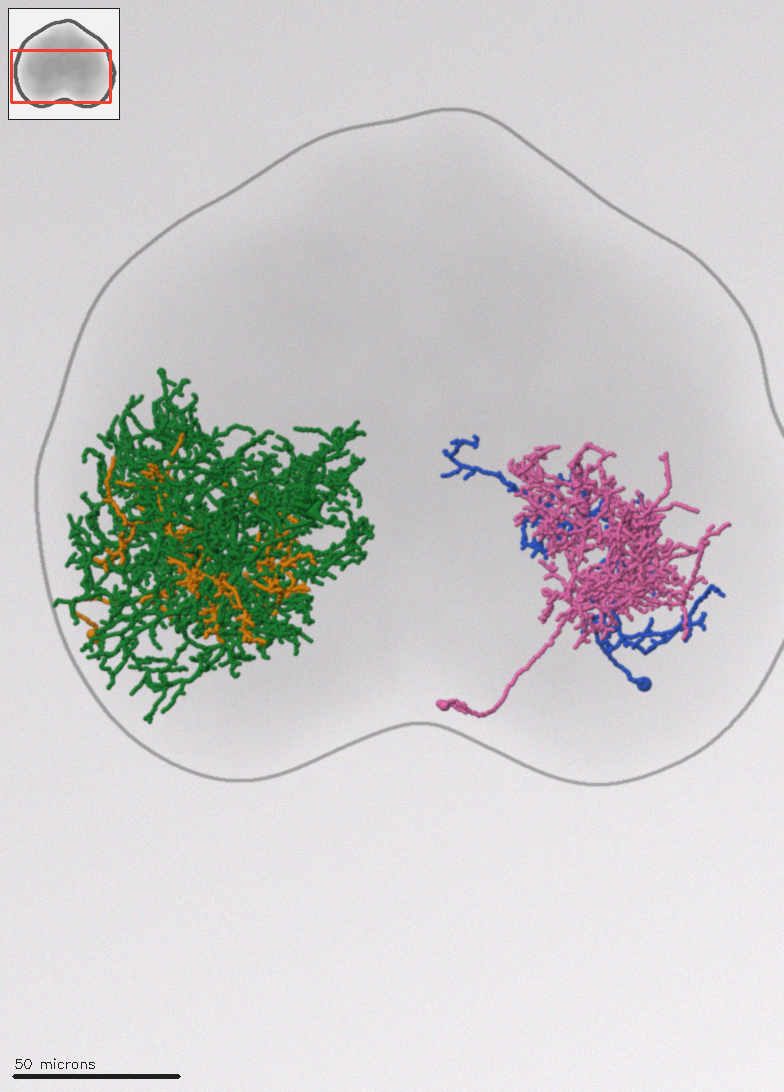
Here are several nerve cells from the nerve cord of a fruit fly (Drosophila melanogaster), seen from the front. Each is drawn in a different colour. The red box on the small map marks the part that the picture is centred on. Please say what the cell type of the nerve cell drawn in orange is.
IN20A.22A035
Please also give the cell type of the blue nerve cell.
IN20A.22A036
